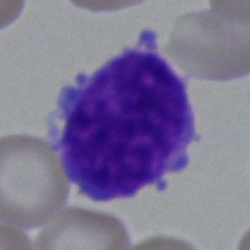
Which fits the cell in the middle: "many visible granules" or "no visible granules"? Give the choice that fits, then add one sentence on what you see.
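No visible granules. No granules can be seen in the cytoplasm.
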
